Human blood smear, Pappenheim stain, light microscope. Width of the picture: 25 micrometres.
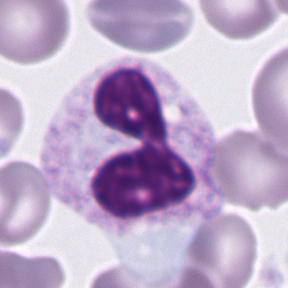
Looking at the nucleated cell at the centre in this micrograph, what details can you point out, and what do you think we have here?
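Looking at the nucleus first, I can't make out any nucleoli. The cytoplasm is abundant and pale pinkish-lilac, with fine pinkish-violet granules scattered all through it. At the bottom edge, a pale bluish bulge, free of granules, projects outward. So I'd call this a segmented neutrophil.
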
